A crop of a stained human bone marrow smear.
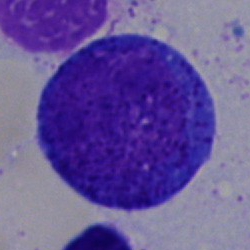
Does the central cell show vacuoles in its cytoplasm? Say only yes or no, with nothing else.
No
